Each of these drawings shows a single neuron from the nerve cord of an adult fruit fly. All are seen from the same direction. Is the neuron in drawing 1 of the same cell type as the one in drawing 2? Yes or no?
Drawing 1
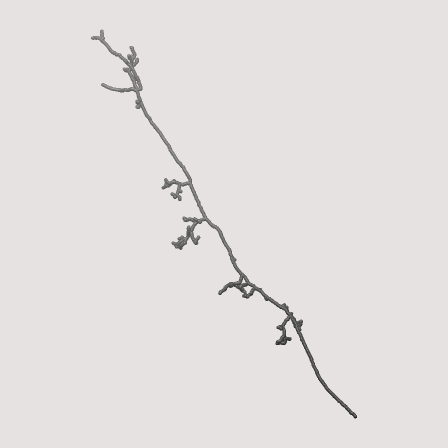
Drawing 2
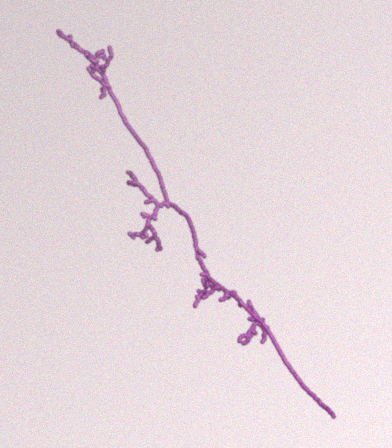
yes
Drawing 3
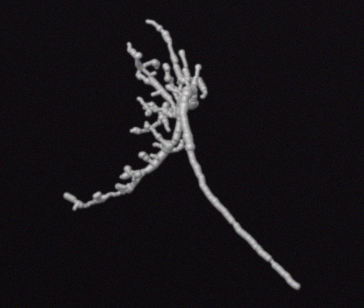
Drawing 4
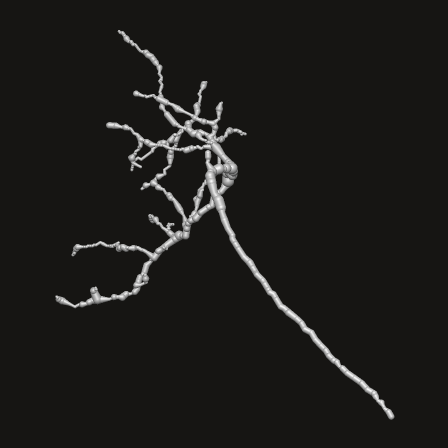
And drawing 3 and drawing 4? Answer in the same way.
yes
